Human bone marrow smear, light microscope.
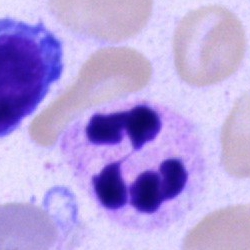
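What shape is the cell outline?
Roughly round.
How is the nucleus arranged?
It is divided into several separate lobes, joined by thin thread-like strands.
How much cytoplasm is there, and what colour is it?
It is abundant and pale pink.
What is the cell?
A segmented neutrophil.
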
